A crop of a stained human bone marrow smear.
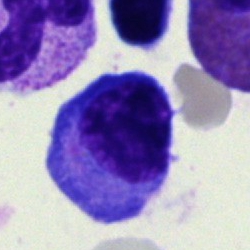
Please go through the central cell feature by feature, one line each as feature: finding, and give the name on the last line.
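Nucleus: off-centre, displaced toward upper right
Chromatin: dark purple, coarsely clumped
Cytoplasm: deep blue
Paler zone: in the cytoplasm, against the nucleus on its lower-left side
Cell: plasma cell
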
